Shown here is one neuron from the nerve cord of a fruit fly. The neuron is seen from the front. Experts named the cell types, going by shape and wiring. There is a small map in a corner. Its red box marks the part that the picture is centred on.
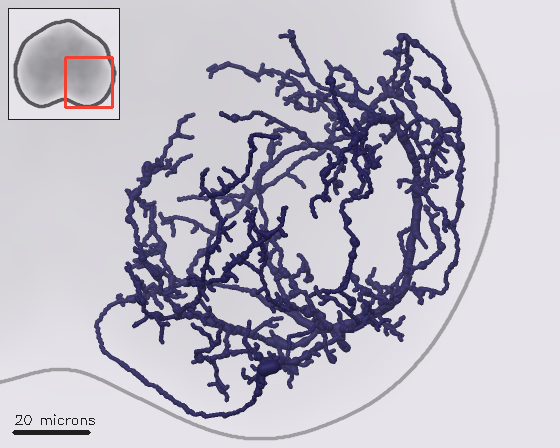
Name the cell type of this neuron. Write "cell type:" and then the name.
cell type: IN04B011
